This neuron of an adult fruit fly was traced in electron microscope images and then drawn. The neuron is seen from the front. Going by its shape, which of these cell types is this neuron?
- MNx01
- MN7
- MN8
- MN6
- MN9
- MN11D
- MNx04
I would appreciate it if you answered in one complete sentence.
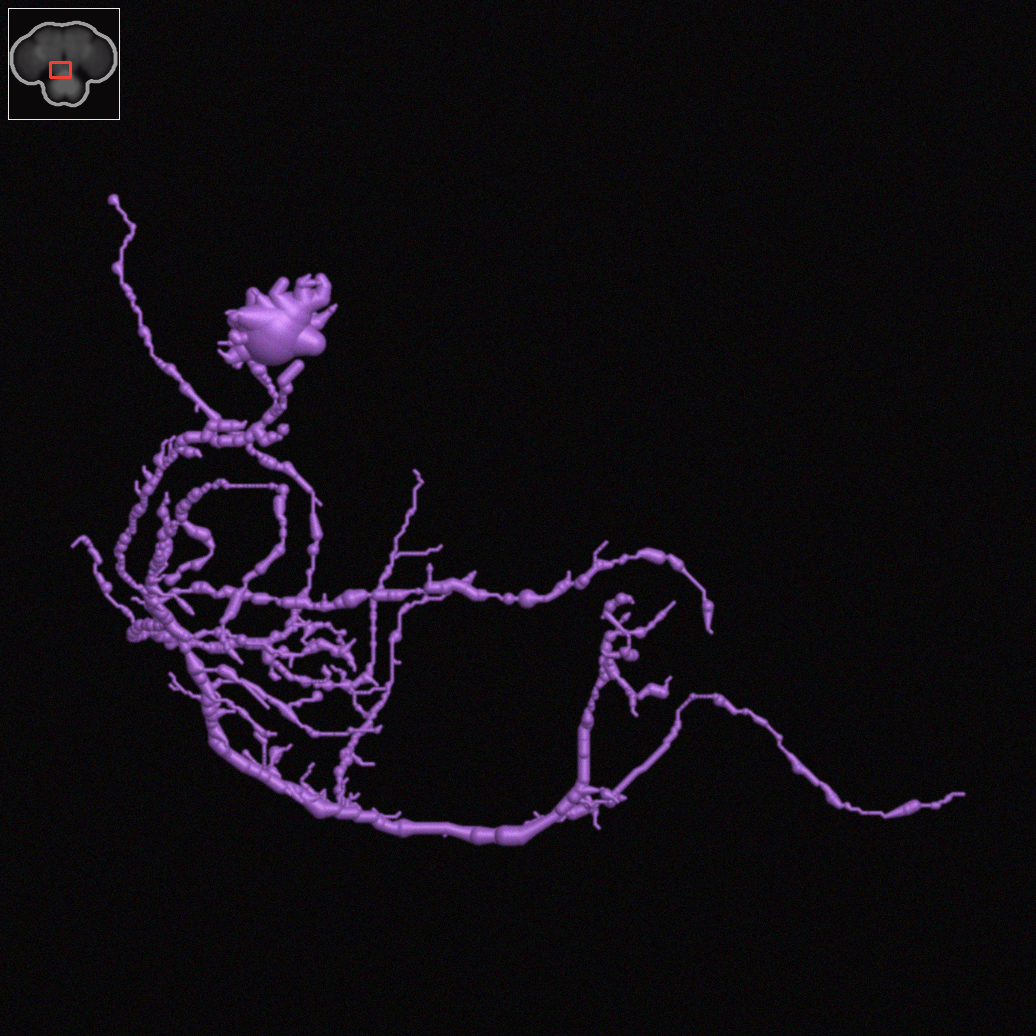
By its cell type, the neuron is MN9.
